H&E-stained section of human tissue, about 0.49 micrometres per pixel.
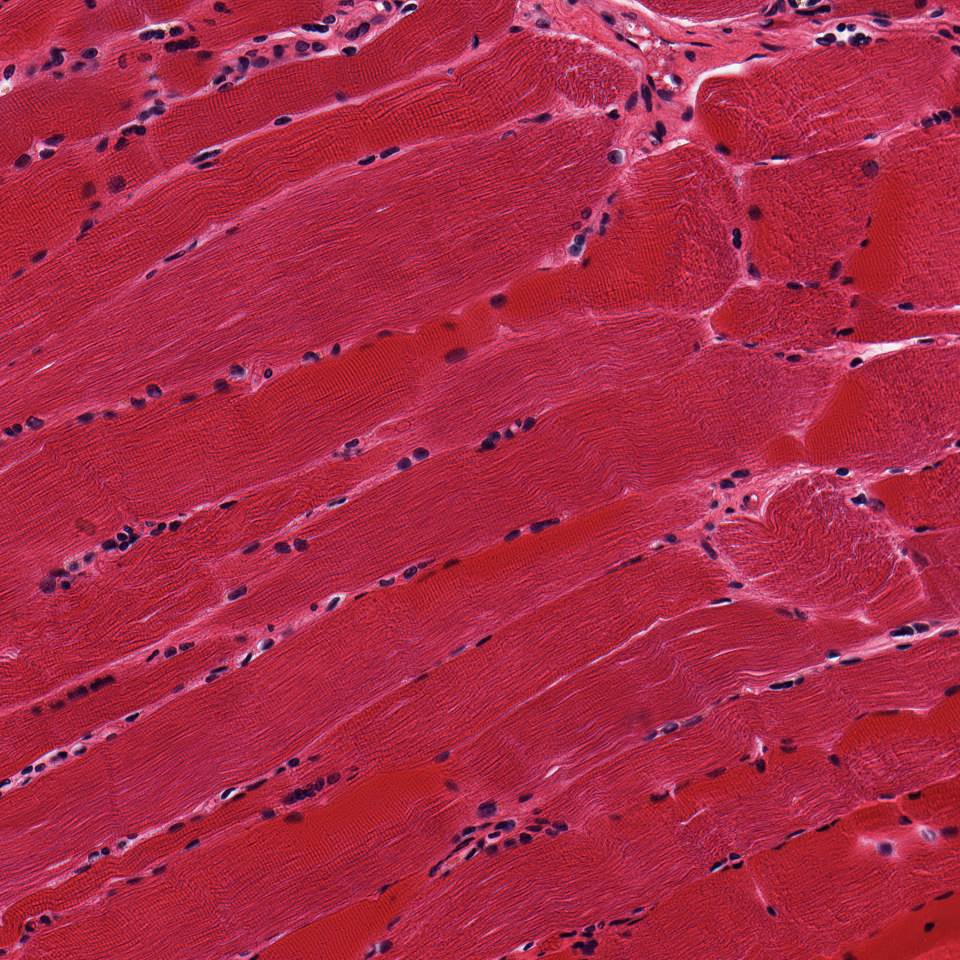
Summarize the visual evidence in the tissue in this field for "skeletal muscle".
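The tissue in this field is skeletal muscle.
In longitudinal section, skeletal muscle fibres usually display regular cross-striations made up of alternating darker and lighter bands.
Fine transverse cross-striations run along the length of the fibres here, in keeping with this.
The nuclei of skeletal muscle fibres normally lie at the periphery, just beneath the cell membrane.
Correspondingly, the fibre nuclei in the field are dark and flattened and are positioned at the edges of the fibres, not centrally. Toward the upper right, fibres cut across present angular, polygonal profiles. No fat cells lie between the fibres anywhere in the field.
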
